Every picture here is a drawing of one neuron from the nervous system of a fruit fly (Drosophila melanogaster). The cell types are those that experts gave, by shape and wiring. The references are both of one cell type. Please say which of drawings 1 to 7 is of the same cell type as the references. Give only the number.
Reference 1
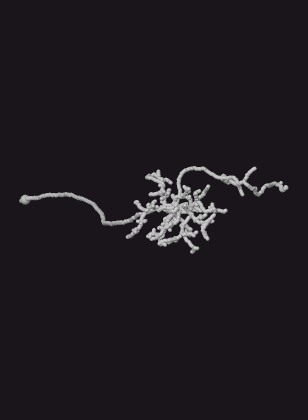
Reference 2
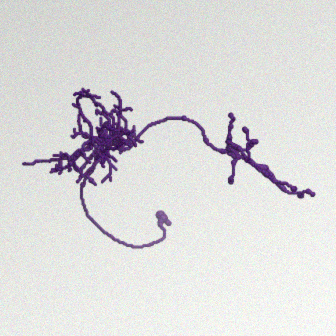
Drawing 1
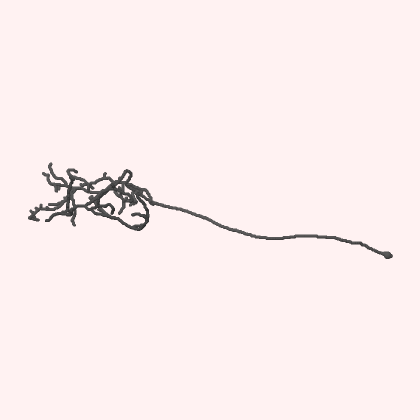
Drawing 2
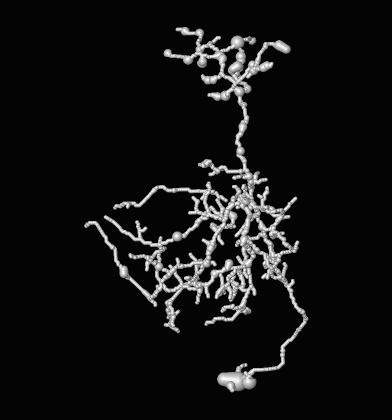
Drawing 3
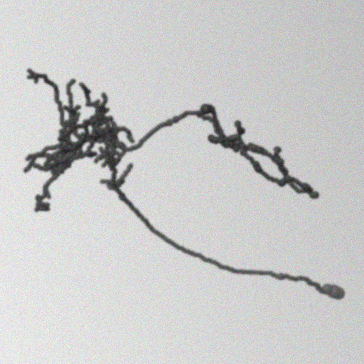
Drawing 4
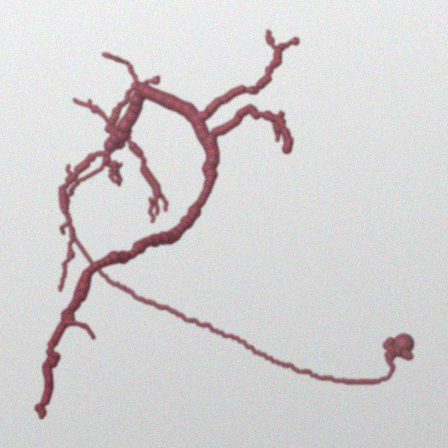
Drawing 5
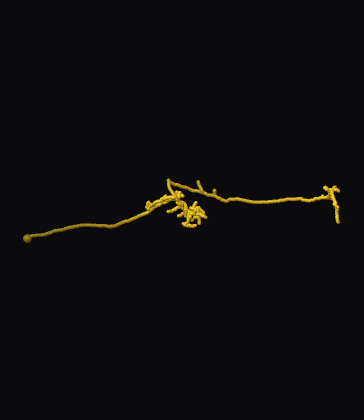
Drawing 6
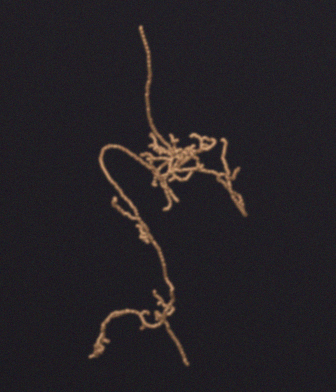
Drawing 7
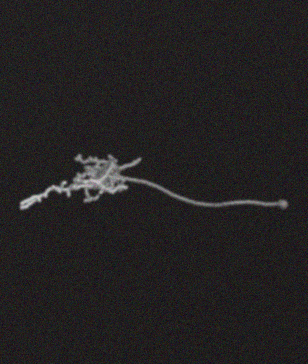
3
